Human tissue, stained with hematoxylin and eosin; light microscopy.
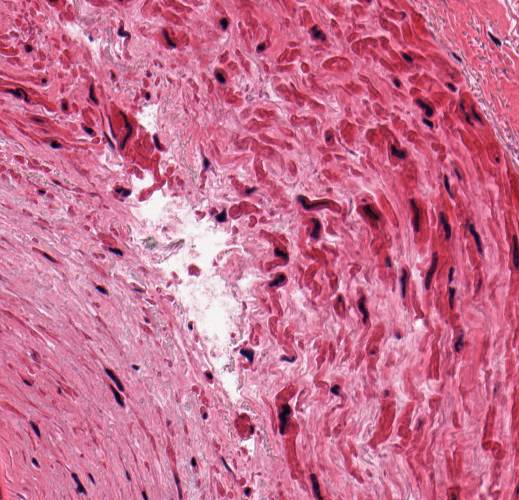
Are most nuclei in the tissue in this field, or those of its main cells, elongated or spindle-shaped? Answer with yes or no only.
Yes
